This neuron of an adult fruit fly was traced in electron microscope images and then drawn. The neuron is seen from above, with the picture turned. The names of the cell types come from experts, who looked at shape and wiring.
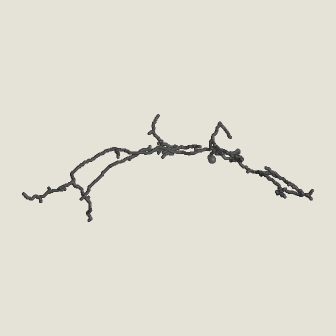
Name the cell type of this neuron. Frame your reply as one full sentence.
Included in the cell type GNG326 is this neuron.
